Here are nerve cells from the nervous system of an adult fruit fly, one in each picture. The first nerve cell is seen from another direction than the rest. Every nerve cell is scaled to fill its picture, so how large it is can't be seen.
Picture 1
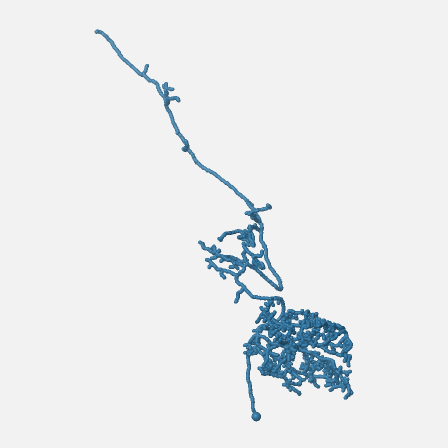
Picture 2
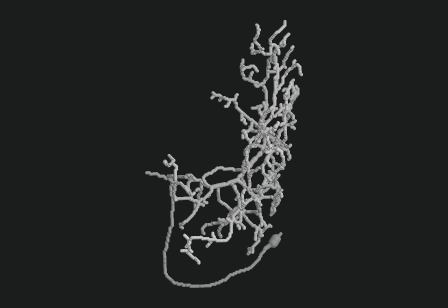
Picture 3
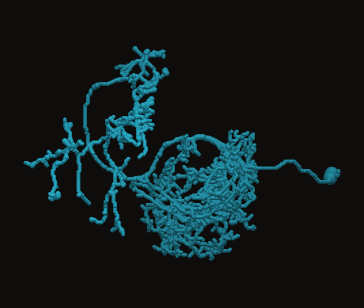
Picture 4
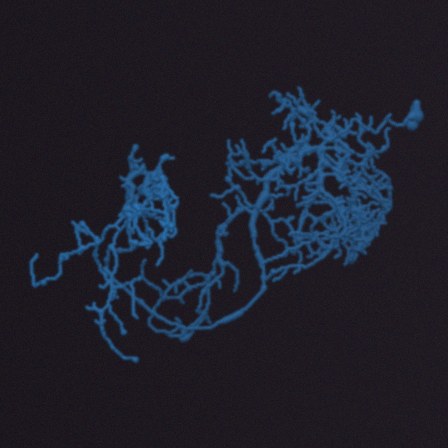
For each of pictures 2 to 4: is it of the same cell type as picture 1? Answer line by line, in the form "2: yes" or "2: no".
2: no
3: yes
4: yes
